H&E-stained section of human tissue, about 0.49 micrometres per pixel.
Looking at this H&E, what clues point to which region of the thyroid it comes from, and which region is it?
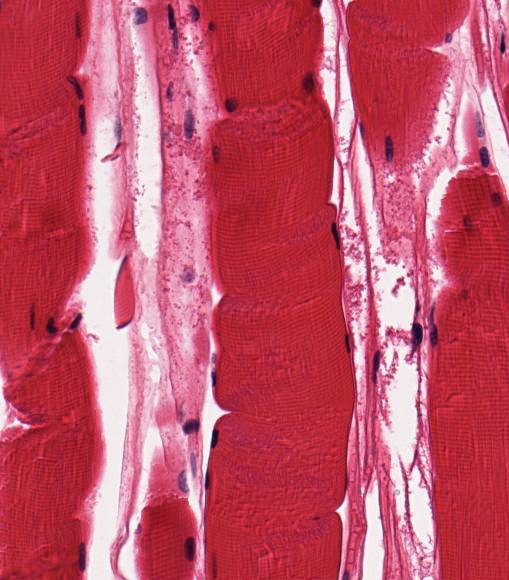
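The field is skeletal muscle. Broad fibres run parallel from top to bottom, with fine cross-striations and dark, elongated nuclei at their edges.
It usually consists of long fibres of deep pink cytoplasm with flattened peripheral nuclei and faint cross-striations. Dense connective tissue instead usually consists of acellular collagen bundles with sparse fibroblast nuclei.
Pale pink, loose, wispy connective tissue with scattered small nuclei lies between the fibres, widest in two bands left and right of centre.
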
